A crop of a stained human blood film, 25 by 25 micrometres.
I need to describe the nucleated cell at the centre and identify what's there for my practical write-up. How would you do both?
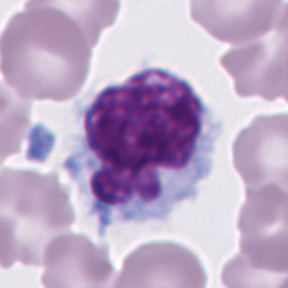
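Many fine, ragged, hair-like projections stand out from the cell border. The cytoplasm is pale blue, with no distinct granules. Chromatin is dark purple and coarsely clumped. This is a hairy cell.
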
